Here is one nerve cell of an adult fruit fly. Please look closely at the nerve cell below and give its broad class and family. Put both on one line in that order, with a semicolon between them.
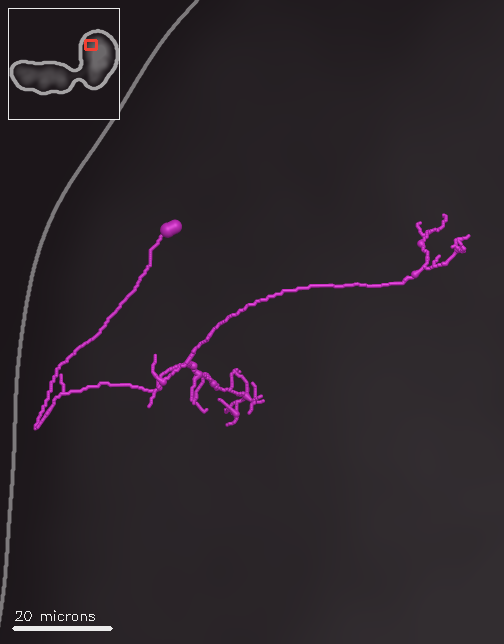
optic-lobe intrinsic neuron; Y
